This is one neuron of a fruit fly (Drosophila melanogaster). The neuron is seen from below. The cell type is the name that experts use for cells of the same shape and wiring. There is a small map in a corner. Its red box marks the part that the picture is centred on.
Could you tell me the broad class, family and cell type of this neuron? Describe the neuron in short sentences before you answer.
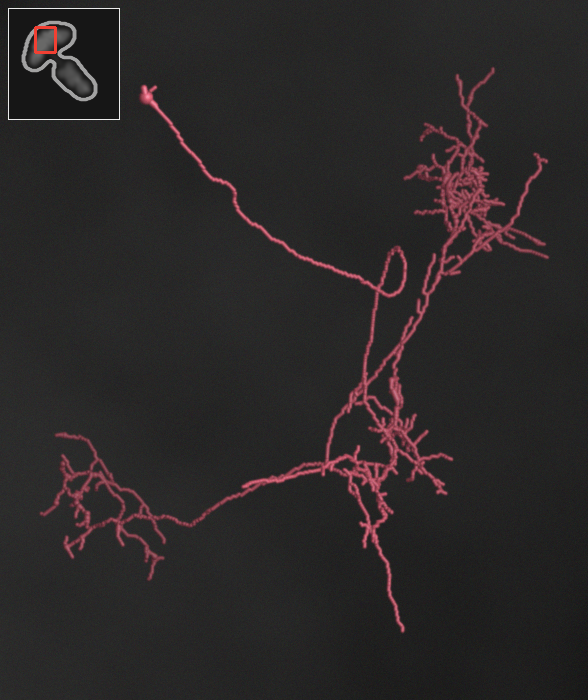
It lies in the brain. Its cell body lies at the upper left of the picture. It is a central-brain intrinsic neuron. The family is hemilineage PSa1. The cell type is PS096.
